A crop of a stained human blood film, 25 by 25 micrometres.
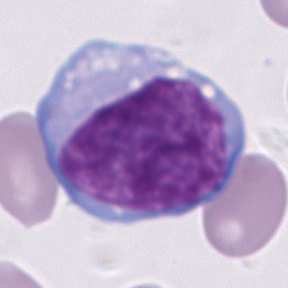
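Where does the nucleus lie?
Off-centre, shifted toward the lower right; it is oval, about 15 by 12 micrometres.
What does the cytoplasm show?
It is pale blue and widest above and to the left of the nucleus, with small clear vacuoles mostly along its upper part.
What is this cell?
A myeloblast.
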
